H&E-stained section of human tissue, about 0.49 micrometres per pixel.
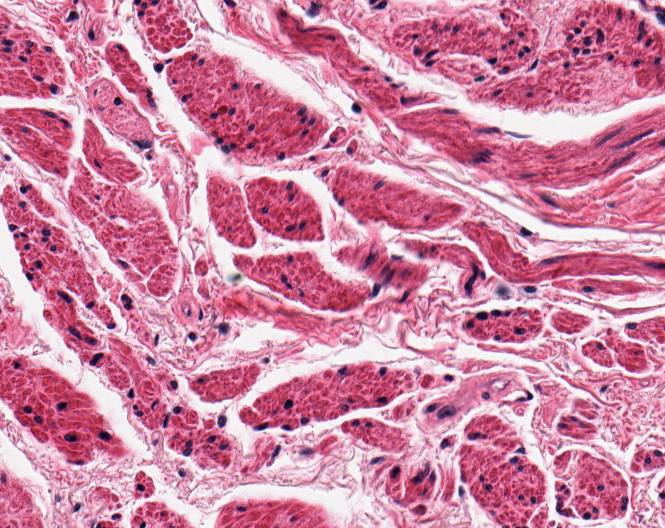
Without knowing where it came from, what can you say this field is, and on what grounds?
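Smooth muscle makes up the field, as many bundles parted by thin strands of connective tissue. Most bundles are cut across or obliquely, and in these, small round dark nuclei are scattered throughout. Along the upper right, the bundles run lengthwise, and their nuclei are elongated and lie parallel to the fibres.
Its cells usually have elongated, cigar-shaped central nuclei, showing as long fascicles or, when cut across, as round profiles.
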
